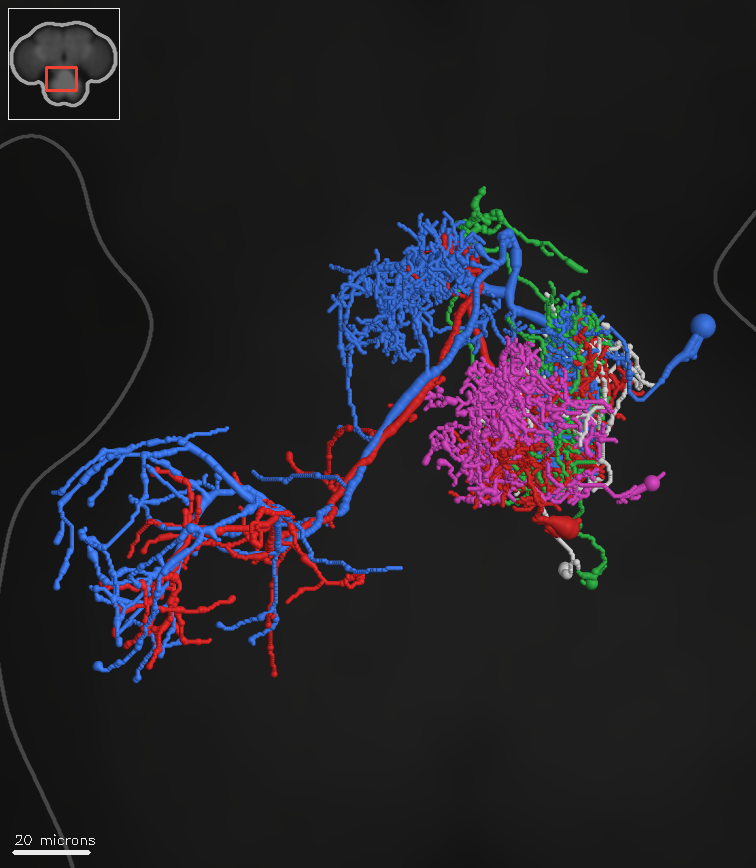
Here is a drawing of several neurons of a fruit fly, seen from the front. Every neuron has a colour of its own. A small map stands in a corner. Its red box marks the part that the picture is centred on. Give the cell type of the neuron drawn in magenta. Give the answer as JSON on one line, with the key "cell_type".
{"cell_type": "INXXX316"}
